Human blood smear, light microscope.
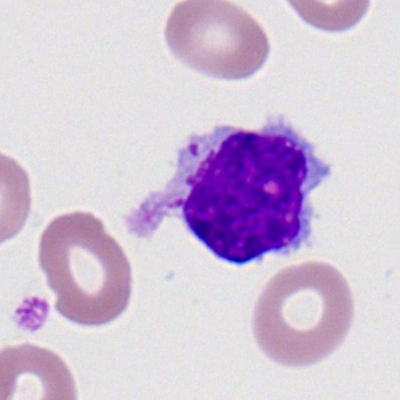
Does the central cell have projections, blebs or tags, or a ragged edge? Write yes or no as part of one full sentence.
Yes, it is a rough outline that this cell has.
